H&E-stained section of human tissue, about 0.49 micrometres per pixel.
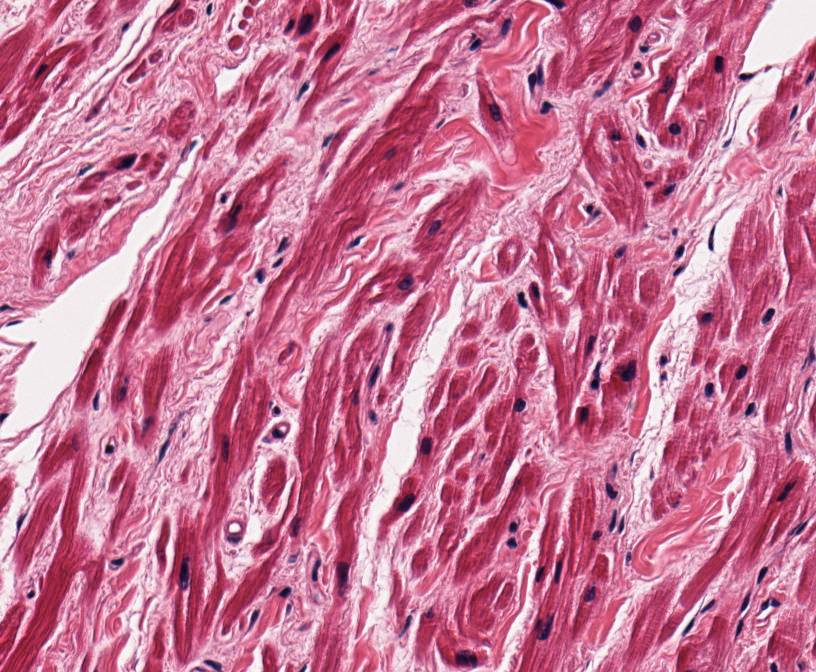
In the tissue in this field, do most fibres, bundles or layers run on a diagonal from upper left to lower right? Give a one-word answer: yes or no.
No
